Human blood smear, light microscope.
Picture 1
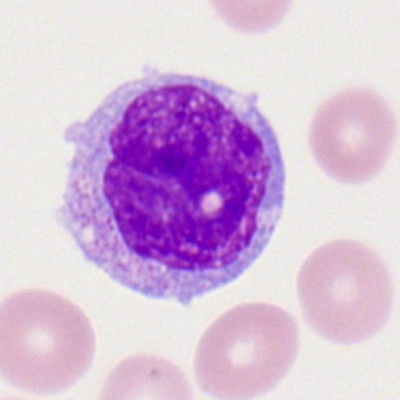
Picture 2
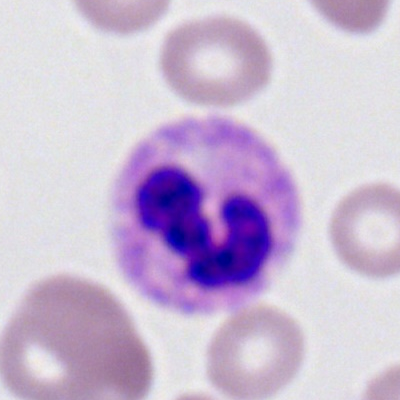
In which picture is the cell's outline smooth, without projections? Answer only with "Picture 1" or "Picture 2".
Picture 2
